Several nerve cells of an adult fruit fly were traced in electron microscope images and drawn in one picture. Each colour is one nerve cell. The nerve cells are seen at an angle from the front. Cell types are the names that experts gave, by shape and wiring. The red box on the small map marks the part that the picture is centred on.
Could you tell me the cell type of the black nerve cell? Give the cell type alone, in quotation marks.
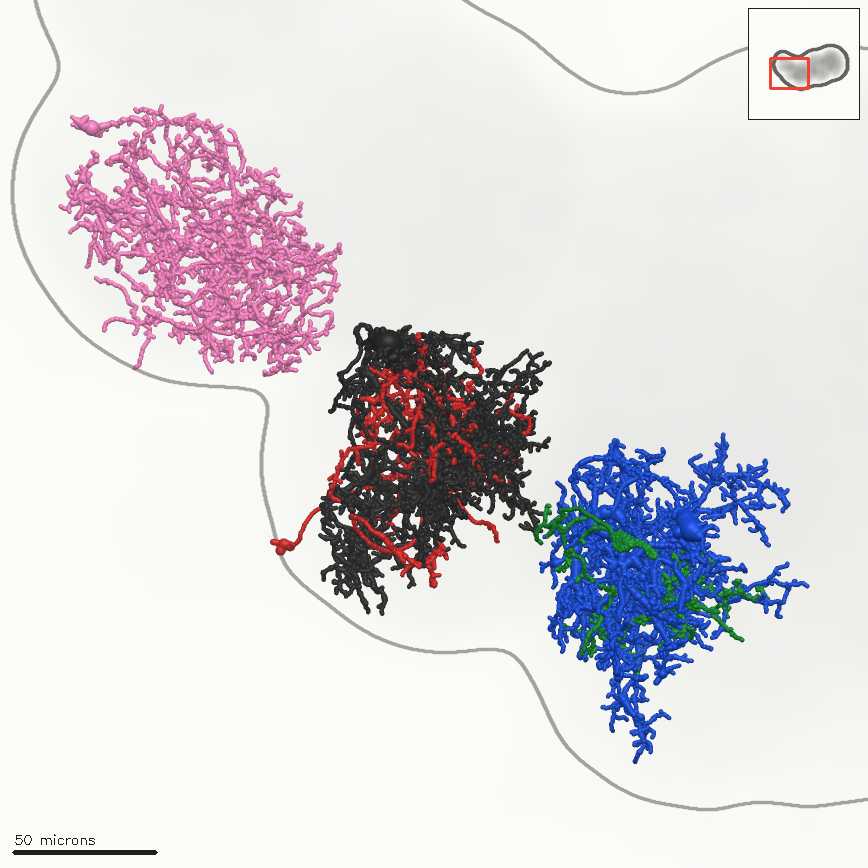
"IN19A011"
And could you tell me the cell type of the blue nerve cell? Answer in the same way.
"IN19A004"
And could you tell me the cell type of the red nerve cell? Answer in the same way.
"IN20A.22A024"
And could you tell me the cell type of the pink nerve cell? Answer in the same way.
"IN21A016"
